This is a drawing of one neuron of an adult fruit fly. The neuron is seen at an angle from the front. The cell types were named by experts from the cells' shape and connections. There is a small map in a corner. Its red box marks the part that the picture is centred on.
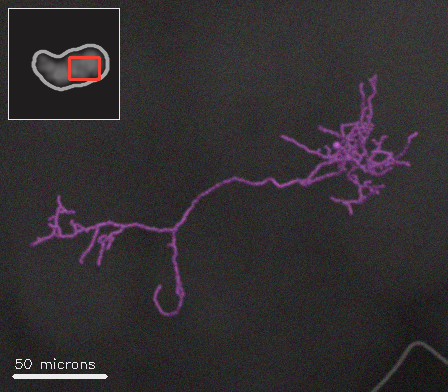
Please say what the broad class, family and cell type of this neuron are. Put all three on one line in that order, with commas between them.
central-brain intrinsic neuron, hemilineage WEDd2, WED078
